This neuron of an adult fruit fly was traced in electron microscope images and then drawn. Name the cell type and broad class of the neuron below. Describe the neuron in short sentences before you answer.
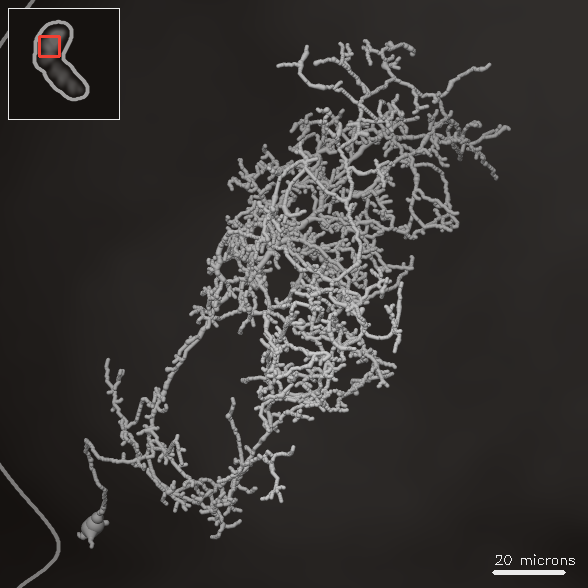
The cell body can be seen at the lower left of the picture. From top to bottom in the picture it spans about 150 microns. More than a hundred branch ends can be seen. Its cell type is VES089. It is a central-brain intrinsic neuron.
